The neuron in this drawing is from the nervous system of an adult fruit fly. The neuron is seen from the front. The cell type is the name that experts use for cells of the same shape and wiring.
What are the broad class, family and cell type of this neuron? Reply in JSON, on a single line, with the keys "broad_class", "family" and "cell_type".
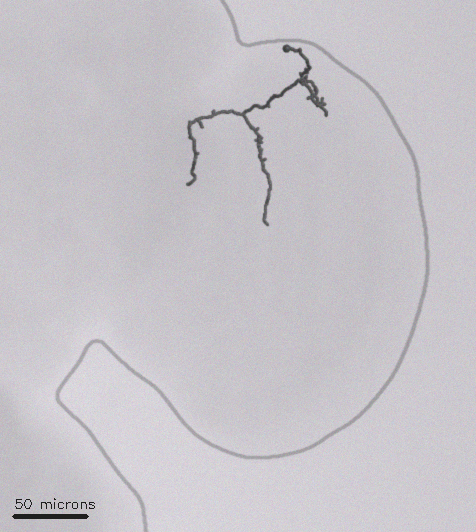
{"broad_class": "optic-lobe intrinsic neuron", "family": "TmY", "cell_type": "TmY9a"}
